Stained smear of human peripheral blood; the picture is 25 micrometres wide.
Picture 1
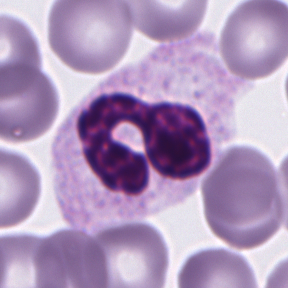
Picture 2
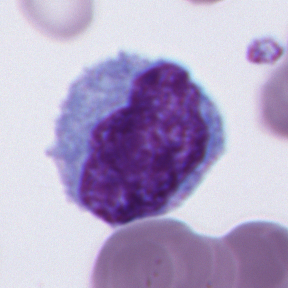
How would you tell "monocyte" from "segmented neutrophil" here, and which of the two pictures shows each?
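The lobed nucleus belongs to the segmented neutrophil in picture 1; picture 2 is the monocyte. Picture 1: two nuclear lobes joined along the top, the left one curving around a small pale opening; abundant pale pinkish-lilac cytoplasm with fine pink-violet granules. Picture 2: roughly round cell about 15 micrometres across, slightly fuzzy and uneven on the left; nucleus about 15 by 10 micrometres, about 60% of the cell's area; pale greyish-blue cytoplasm, finely dusty, no coarse granules.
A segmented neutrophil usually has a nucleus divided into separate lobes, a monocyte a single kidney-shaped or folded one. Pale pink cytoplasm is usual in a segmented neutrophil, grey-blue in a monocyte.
Chromatin differs too: dark purple and coarsely clumped in picture 1, purple and loosely patterned with lighter gaps between darker strands in picture 2. Shared: no nucleolus visible in either.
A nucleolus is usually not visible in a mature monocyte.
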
